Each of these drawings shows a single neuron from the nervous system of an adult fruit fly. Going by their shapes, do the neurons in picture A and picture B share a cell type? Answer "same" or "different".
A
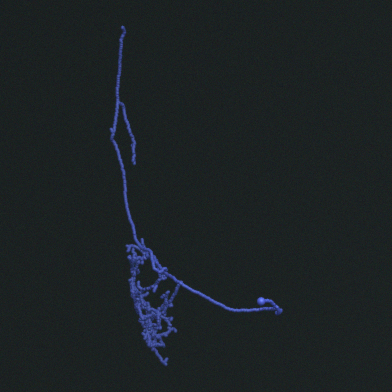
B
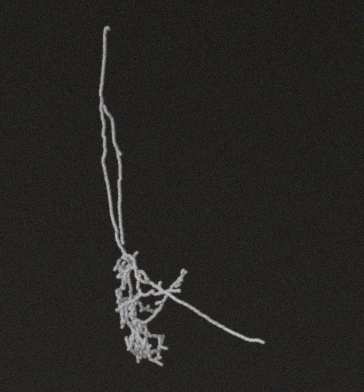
same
